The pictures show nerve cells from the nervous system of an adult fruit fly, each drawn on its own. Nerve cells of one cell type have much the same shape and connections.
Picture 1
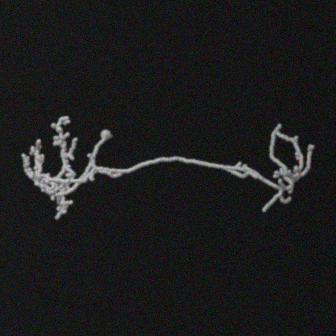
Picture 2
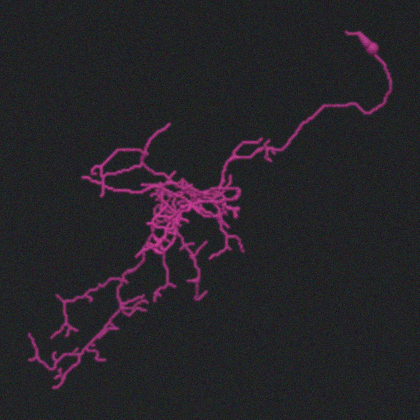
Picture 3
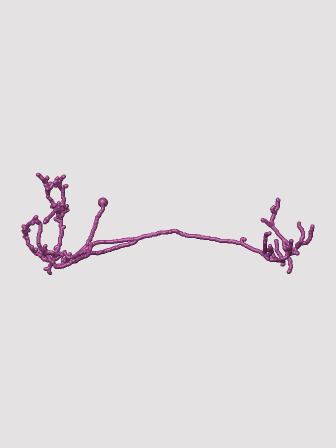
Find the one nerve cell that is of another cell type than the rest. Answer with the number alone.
2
